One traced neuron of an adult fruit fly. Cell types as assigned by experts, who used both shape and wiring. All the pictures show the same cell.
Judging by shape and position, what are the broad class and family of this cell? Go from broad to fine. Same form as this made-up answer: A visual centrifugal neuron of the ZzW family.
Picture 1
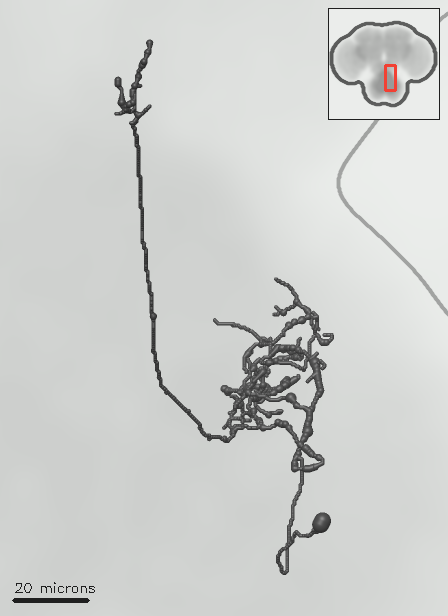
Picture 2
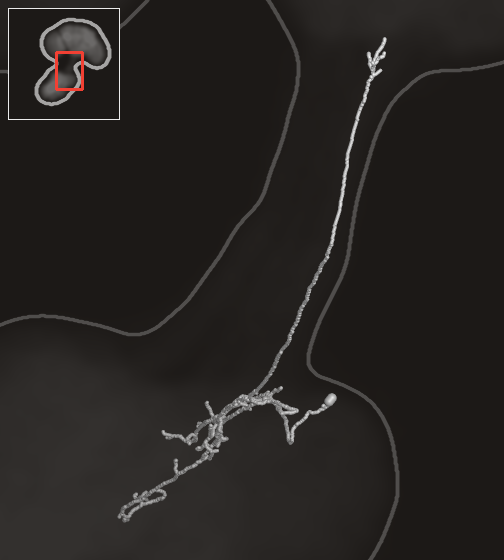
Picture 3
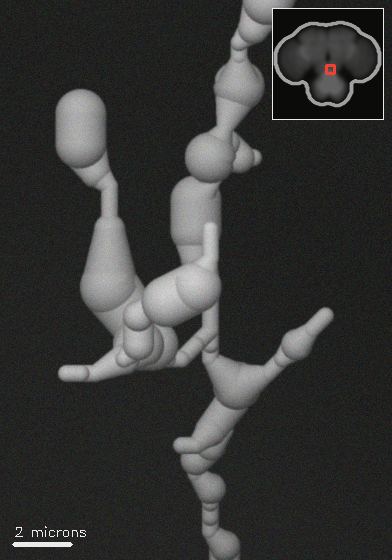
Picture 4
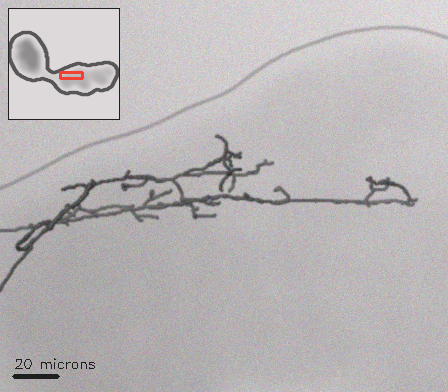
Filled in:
An ascending neuron of hemilineage 16B.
